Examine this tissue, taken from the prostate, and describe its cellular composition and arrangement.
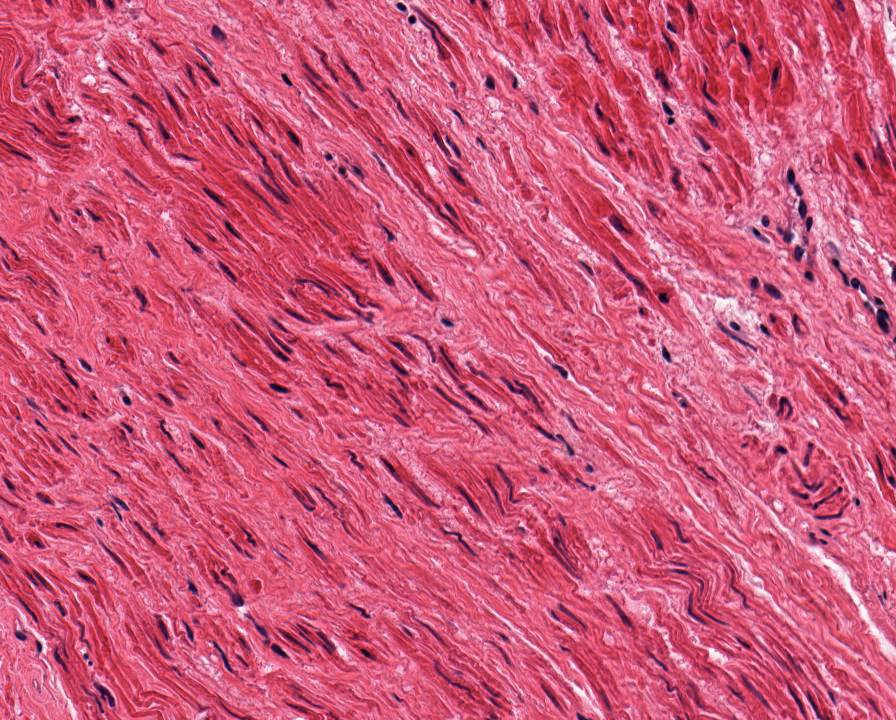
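First, fibres and their nuclei run in parallel streams diagonally from upper left to lower right across the whole field. Next, bundles of deep red smooth muscle cells alternate with paler pink collagen fibres. Within the muscle bundles the nuclei are dark, elongated and cigar-shaped, lying along the line of the fibres. Last, no epithelium or glands are present.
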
